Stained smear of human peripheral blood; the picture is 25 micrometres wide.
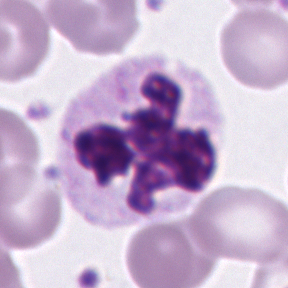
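Segmented neutrophil, at the centre of a stained smear of human peripheral blood under the light microscope. Its nucleus is divided into several lobes of dark purple, coarsely clumped chromatin. The cytoplasm around it is pale pinkish-lilac, with fine, faint lilac granules scattered through it.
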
